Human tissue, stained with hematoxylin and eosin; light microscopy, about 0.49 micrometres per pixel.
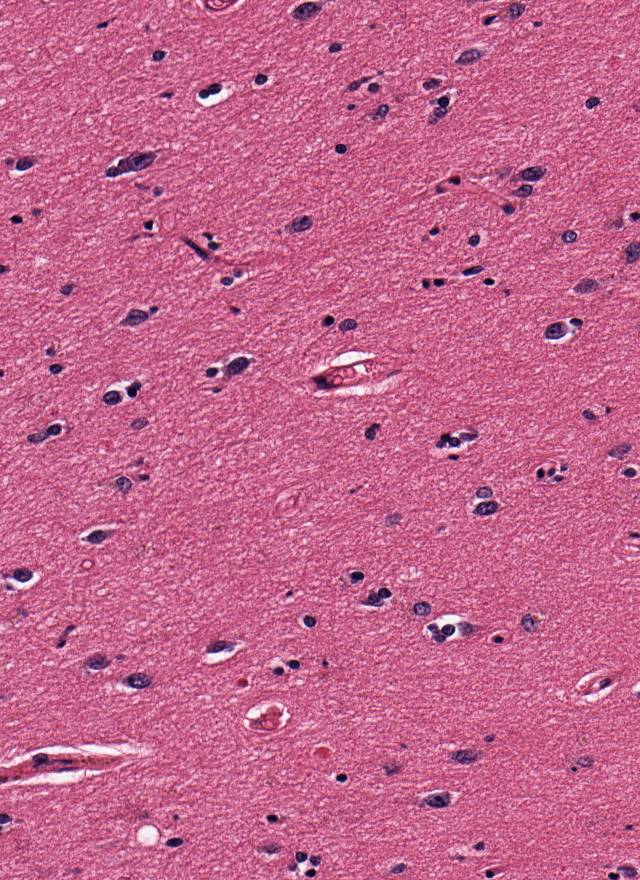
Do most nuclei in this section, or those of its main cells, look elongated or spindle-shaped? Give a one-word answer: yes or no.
No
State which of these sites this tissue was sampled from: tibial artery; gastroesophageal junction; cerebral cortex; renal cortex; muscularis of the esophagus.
cerebral cortex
